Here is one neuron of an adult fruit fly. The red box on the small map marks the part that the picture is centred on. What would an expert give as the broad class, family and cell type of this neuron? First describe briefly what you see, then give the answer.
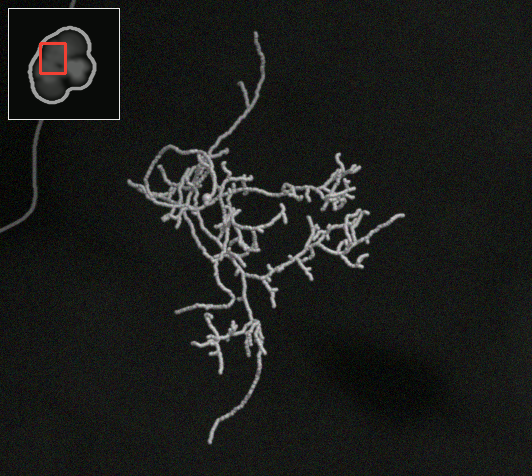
The cell body is in the middle of the picture. Dozens of branch ends can be seen. Its broad class is central-brain intrinsic neuron. Its family is hemilineage DM4_dorsal. The cell type is SMP395.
